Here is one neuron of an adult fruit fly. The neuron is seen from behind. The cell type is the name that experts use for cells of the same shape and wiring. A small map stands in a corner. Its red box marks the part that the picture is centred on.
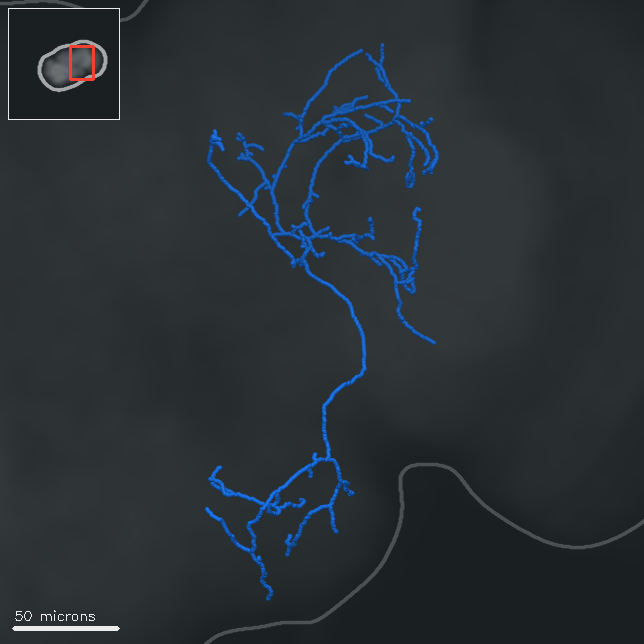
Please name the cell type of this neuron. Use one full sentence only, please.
It is to cell type AVLP709m that the neuron belongs.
